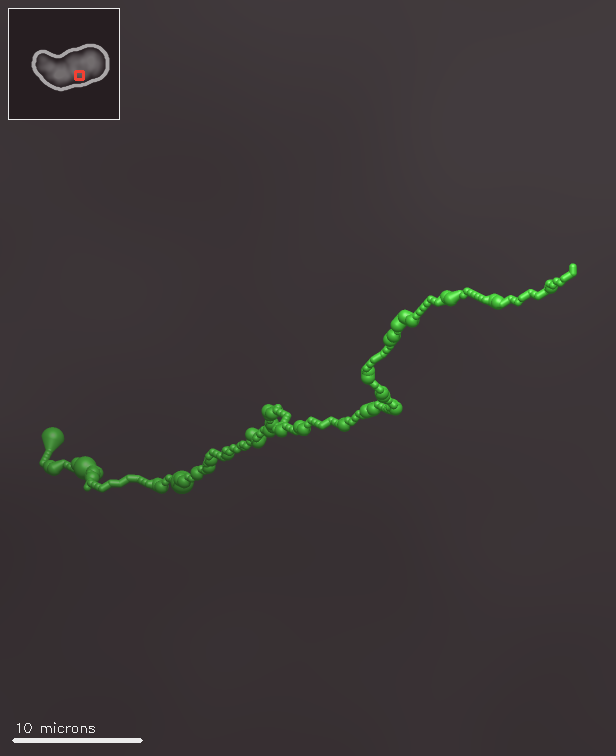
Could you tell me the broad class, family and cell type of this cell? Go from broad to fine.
sensory neuron entering the brain; class mechanosensory; JO-B1_b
